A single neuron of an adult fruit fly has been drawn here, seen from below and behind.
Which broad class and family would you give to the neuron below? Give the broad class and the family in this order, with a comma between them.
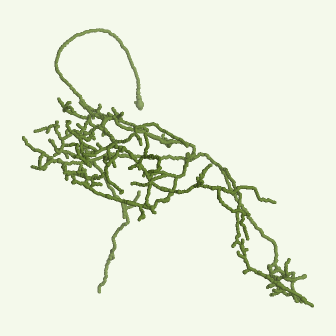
central-brain intrinsic neuron, hemilineage SMPp&v1_posterior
